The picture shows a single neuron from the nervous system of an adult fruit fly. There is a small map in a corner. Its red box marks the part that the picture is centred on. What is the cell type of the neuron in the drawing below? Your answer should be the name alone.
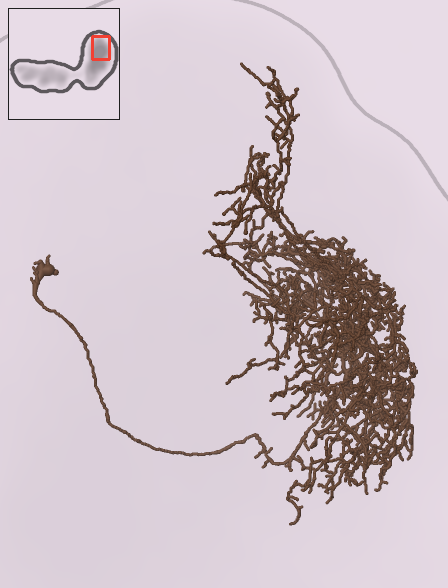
AVLP534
